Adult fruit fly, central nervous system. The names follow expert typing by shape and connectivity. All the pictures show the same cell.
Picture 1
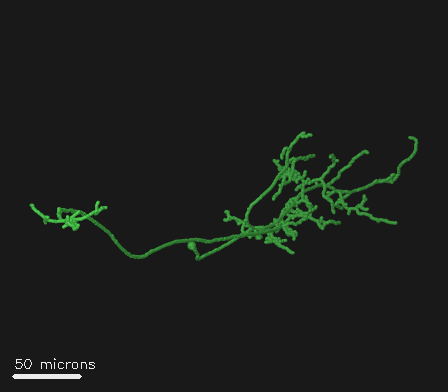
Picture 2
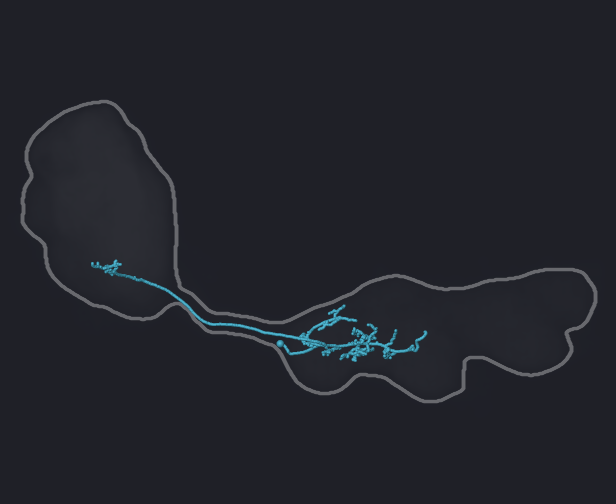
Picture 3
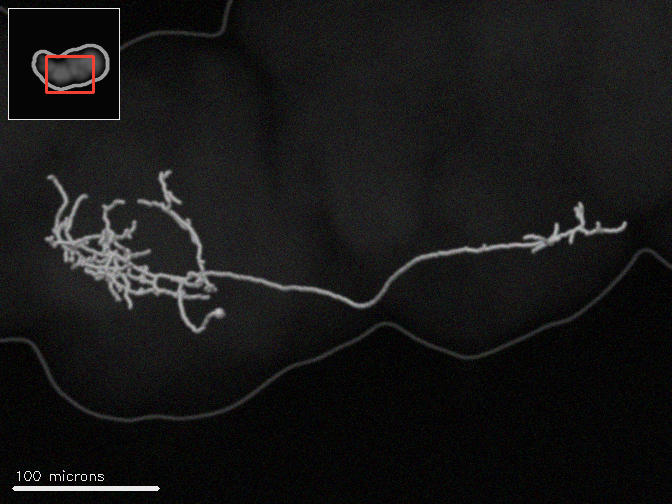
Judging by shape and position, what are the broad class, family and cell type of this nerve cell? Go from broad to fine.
ascending neuron; hemilineage 08B; AN08B101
